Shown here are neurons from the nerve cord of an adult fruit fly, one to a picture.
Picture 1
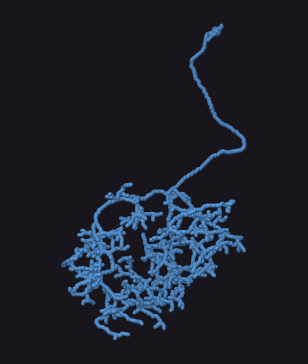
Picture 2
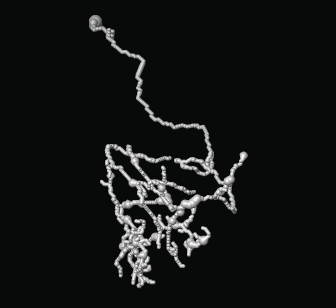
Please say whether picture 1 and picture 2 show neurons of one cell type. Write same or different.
different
